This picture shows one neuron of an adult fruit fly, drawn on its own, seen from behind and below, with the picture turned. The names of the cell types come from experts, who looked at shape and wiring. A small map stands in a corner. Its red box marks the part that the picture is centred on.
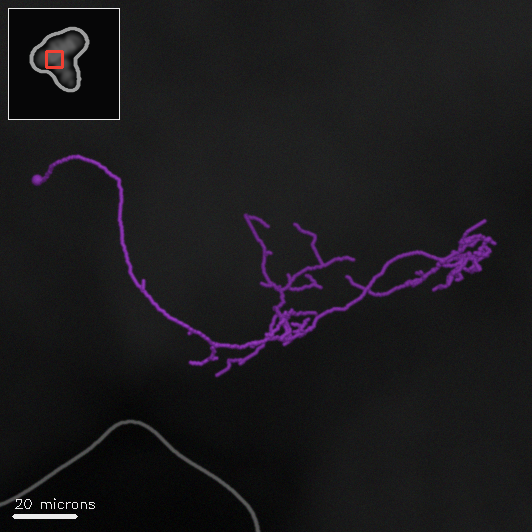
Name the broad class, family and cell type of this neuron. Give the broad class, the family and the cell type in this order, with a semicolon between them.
central-brain intrinsic neuron; hemilineage LHa3; CB4087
